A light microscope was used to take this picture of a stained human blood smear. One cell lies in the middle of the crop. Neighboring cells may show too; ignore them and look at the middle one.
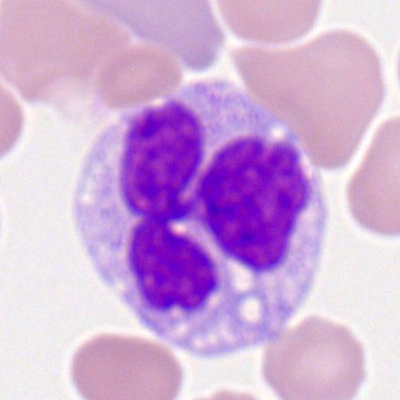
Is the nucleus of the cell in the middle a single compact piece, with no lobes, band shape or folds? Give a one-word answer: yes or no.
No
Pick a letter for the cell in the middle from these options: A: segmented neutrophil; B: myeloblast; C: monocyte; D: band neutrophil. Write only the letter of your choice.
C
